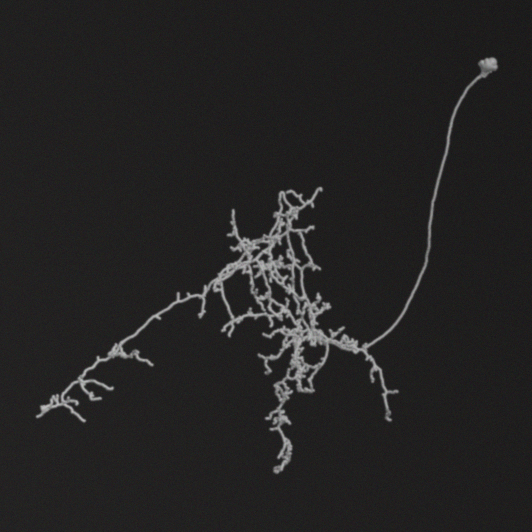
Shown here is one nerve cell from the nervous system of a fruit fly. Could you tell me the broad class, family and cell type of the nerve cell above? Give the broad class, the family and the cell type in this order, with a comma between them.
central-brain intrinsic neuron, hemilineage VLPp&l1_anterior, PVLP105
